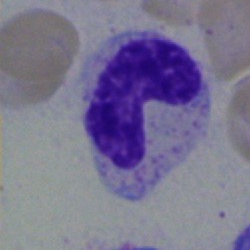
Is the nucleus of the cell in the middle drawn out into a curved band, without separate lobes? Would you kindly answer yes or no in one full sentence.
Yes, a curved band without separate lobes is the shape of the nucleus.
